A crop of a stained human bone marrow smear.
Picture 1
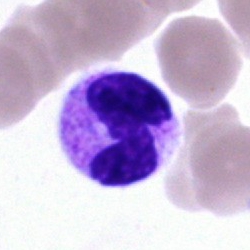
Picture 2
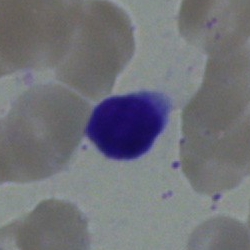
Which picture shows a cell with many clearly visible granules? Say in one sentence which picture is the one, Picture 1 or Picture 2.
The cytoplasm of the cell shown in picture 1 carries many visible granules.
